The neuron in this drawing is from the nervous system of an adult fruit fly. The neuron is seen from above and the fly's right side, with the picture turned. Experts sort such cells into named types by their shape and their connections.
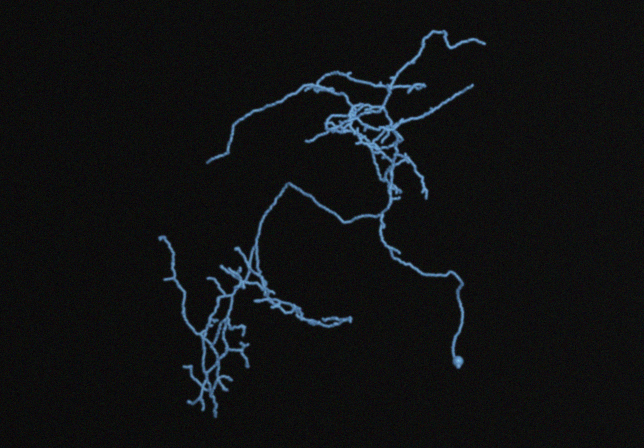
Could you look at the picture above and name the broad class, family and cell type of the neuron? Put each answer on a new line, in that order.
central-brain intrinsic neuron
hemilineage DM3_dorso_medial
SMP525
